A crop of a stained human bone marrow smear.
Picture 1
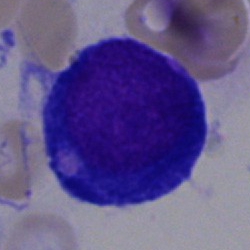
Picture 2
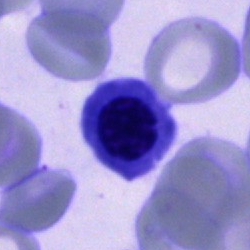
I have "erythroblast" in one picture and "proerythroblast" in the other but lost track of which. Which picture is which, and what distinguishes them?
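The proerythroblast is picture 1; the erythroblast is picture 2. Outline: the proerythroblast is roughly round with a slightly uneven edge, while the erythroblast is slightly irregular and angular rather than smoothly round. Chromatin: finely grained and evenly spread in the proerythroblast; dense, dark and clumped in the erythroblast. Nucleolus: none is visible in the erythroblast.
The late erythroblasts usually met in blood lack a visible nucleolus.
Cytoplasm: the proerythroblast shows no distinct rim of paler cytoplasm around its nucleus, whereas the erythroblast's nucleus fills most of the cell and leaves a moderate rim of deep blue cytoplasm. Granules: none in either cell. Vacuoles: none in the erythroblast's cytoplasm. Neighbours: a red cell touches the proerythroblast at its upper right edge.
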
